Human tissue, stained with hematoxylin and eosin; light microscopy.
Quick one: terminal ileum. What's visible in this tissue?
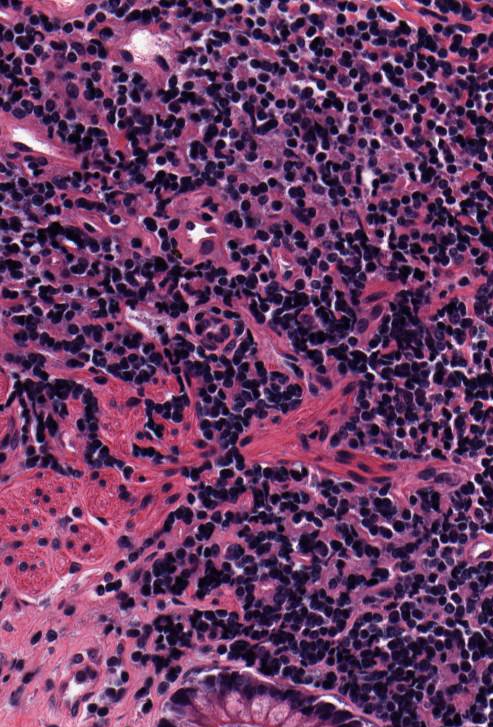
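Dense sheets of small lymphocytes occupy most of the field. Most infiltrating cells have small, round, dark nuclei and scant cytoplasm. In the centre, thin pink strands of smooth muscle cross the infiltrate obliquely. At the lower left lie pink smooth muscle bundles cut in cross-section.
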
